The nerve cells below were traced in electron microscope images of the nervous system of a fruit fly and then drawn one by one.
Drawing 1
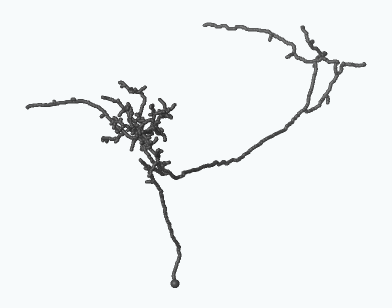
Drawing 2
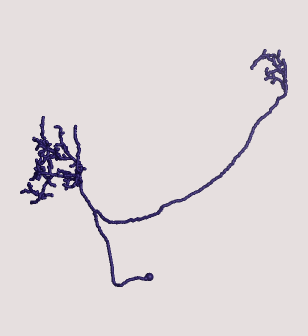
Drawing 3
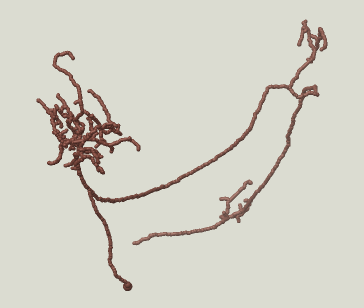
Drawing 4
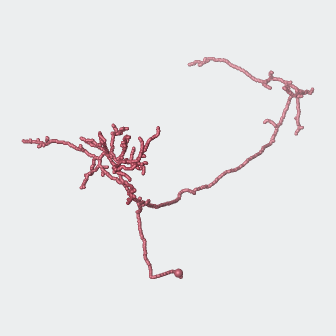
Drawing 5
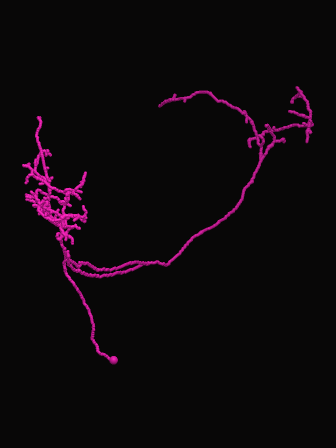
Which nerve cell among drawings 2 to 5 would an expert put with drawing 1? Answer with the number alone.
4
